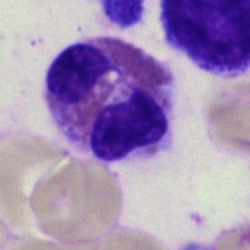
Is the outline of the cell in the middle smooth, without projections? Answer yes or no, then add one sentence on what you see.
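Yes. The cell outline is round to slightly oval with a smooth edge.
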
